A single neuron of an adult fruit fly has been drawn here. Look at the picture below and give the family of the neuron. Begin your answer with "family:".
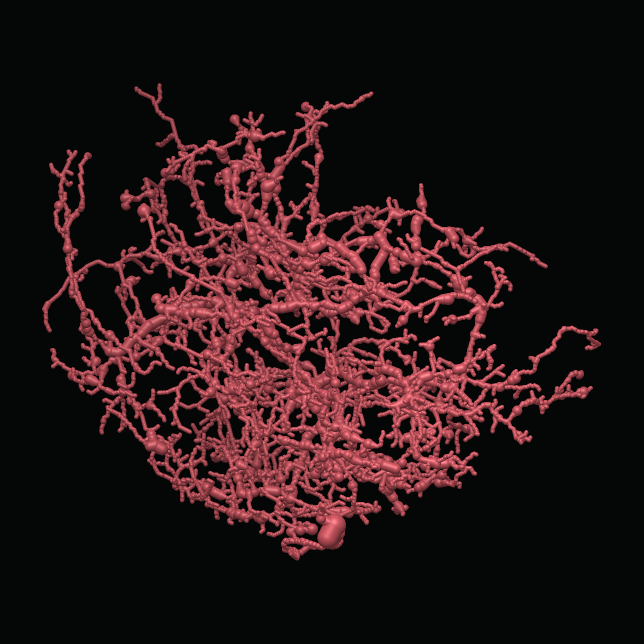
family: hemilineage 21A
